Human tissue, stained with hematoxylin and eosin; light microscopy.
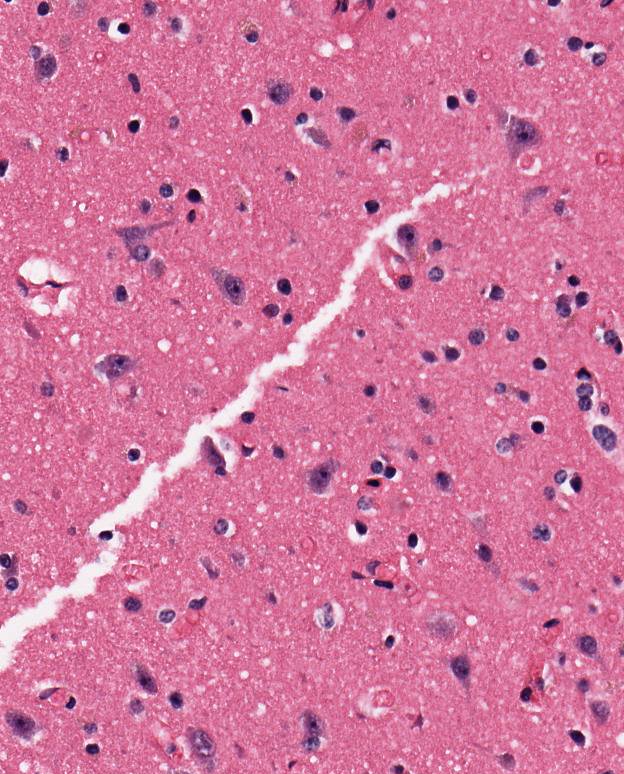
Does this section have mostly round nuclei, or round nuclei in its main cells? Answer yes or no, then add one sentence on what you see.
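Yes. Small round dark nuclei without visible cytoplasm far outnumber the neurons and are spread evenly across the field.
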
